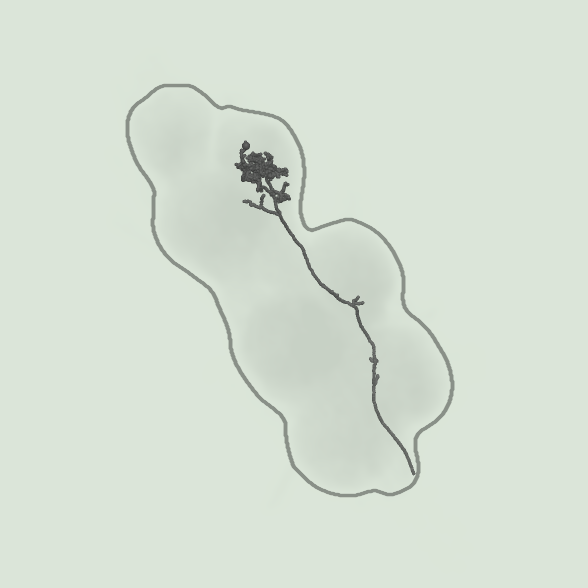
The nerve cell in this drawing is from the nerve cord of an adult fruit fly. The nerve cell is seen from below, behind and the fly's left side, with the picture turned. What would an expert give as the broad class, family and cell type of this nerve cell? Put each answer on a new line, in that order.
ascending neuron
hemilineage 01B
AN01B011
